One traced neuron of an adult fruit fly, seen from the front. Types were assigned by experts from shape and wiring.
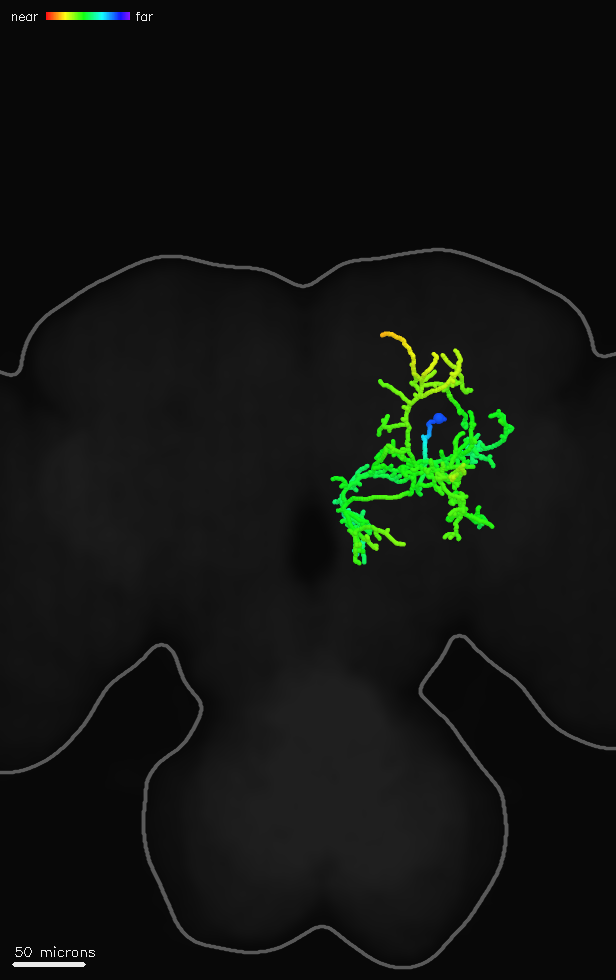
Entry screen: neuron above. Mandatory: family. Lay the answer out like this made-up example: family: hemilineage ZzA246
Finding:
family: hemilineage SMPpv2_ventral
